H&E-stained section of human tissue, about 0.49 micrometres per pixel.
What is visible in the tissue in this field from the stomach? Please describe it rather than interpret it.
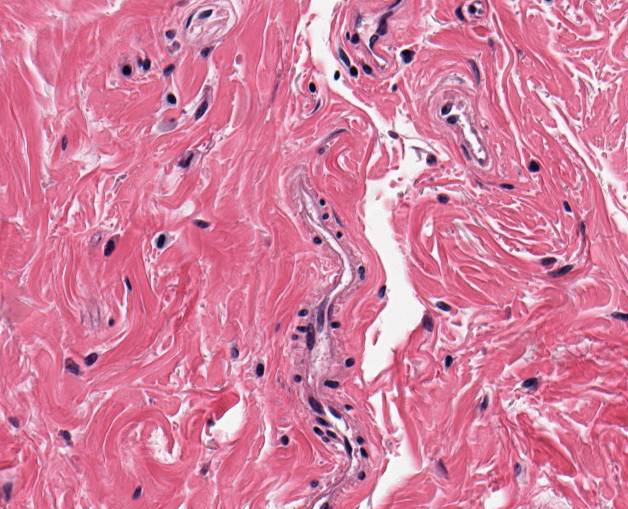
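Filling the whole field are dense pink collagen bundles that run in wavy, swirling directions. Sparse, small, dark nuclei, oval to spindle in shape, lie scattered between the bundles. A narrow, slit-like vessel lined by elongated nuclei runs vertically down the centre. In the upper right there is a small vessel with an open lumen.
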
